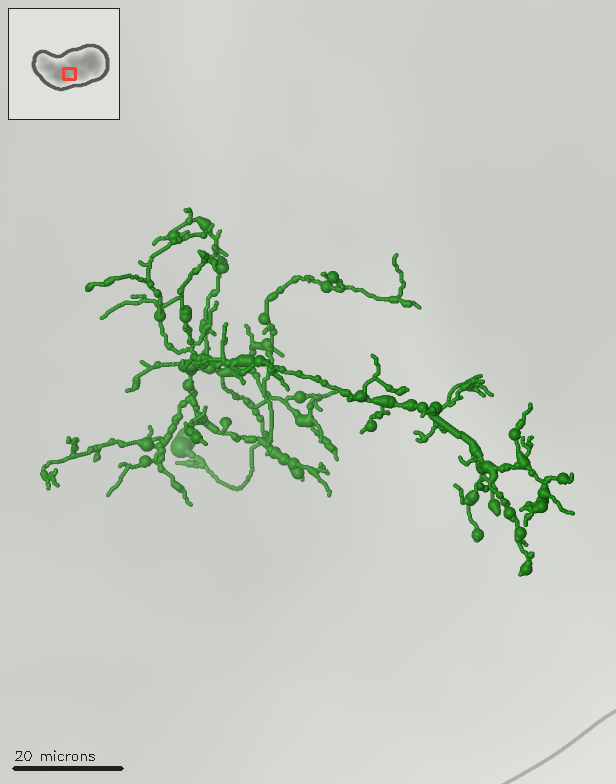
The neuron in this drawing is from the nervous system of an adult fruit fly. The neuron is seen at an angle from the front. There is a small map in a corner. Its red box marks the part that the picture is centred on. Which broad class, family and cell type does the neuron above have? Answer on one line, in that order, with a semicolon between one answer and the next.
nerve-cord intrinsic neuron; hemilineage 21A; IN21A100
